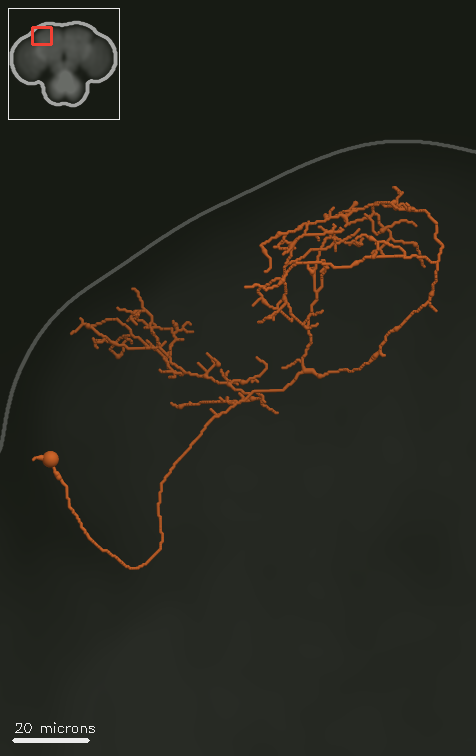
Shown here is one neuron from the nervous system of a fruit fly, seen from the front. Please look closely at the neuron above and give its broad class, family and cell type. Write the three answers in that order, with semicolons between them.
central-brain intrinsic neuron; hemilineage LHa1; CB2919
